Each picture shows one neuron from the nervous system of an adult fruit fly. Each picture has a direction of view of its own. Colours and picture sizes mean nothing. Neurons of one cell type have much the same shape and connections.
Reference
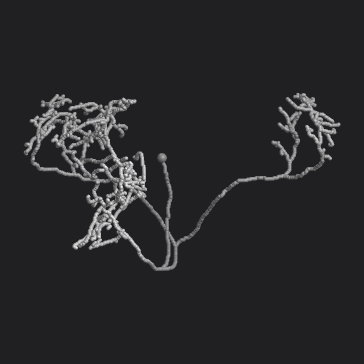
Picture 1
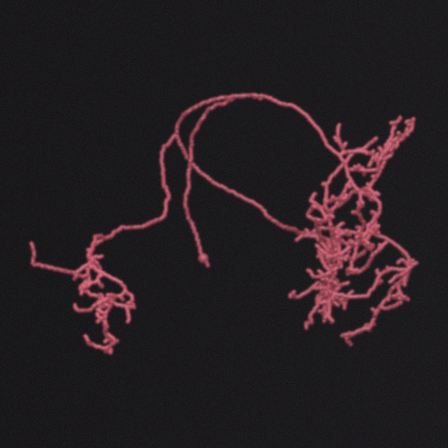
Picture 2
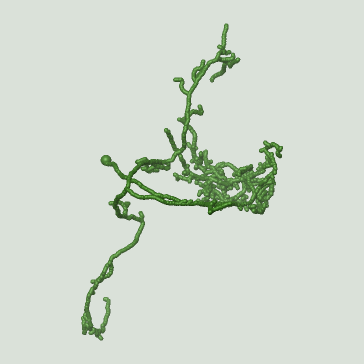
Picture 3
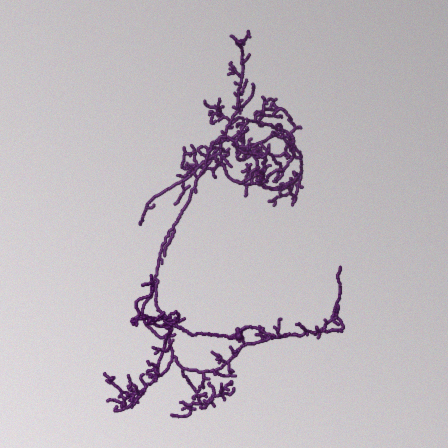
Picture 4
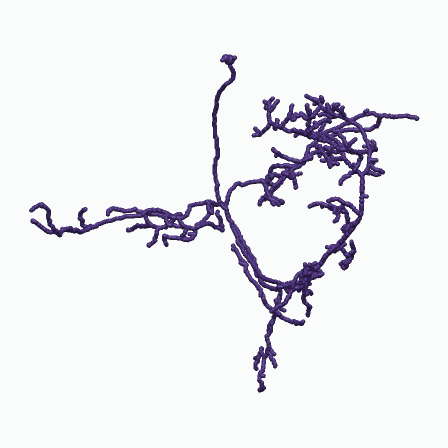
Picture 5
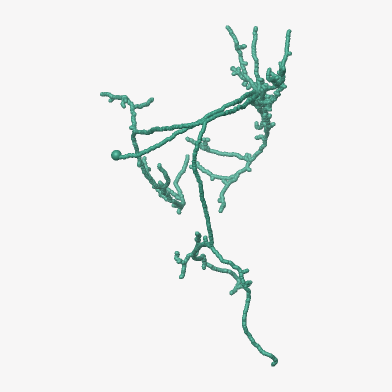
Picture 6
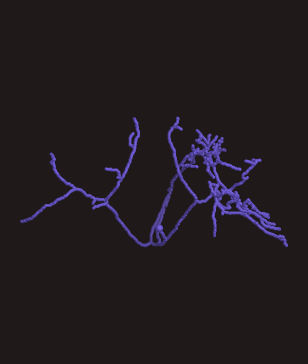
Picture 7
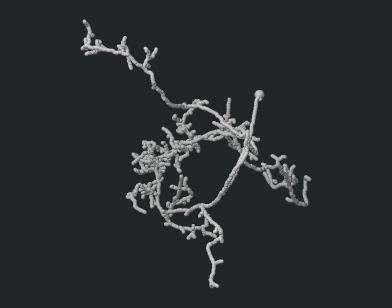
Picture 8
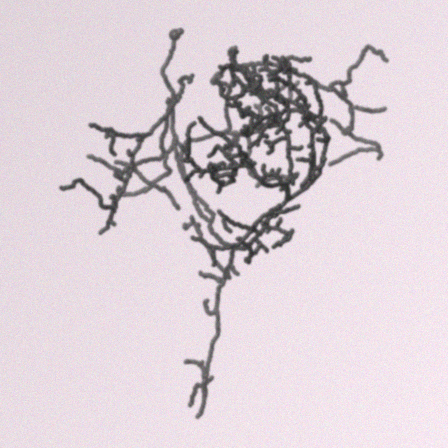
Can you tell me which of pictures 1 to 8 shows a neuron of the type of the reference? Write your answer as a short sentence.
Picture 1 shows a neuron of the same cell type.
